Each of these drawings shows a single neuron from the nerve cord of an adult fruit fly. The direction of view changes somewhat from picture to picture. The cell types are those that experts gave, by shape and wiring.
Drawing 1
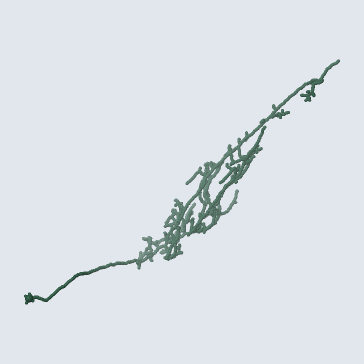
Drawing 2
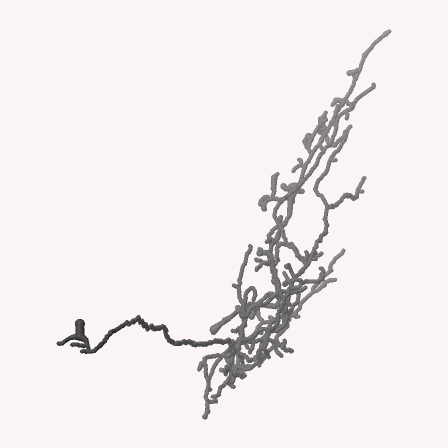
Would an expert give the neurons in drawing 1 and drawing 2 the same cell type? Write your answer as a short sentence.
They are of different cell types.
